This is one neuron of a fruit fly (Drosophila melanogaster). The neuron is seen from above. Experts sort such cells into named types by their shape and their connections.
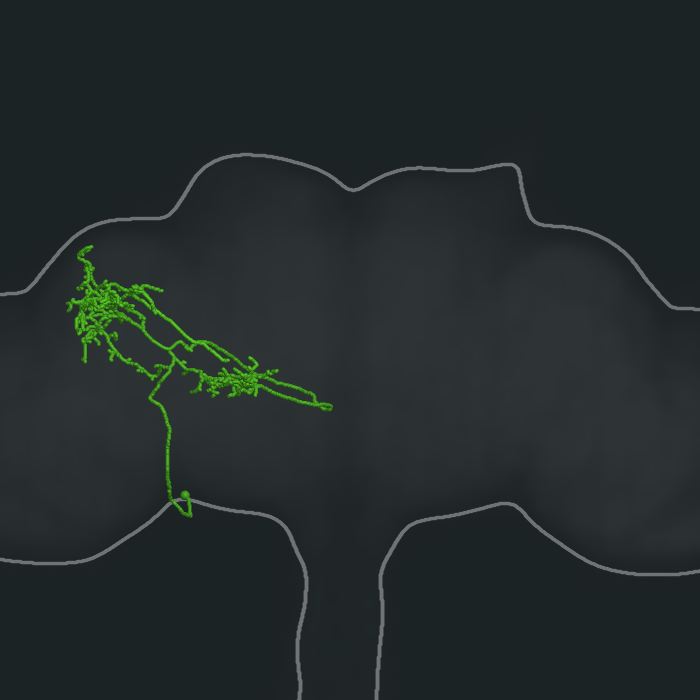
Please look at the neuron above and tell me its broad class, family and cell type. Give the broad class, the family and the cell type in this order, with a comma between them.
central-brain intrinsic neuron, hemilineage VLPl&p1_posterior, AVLP492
